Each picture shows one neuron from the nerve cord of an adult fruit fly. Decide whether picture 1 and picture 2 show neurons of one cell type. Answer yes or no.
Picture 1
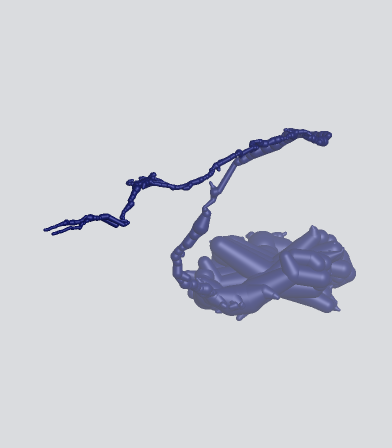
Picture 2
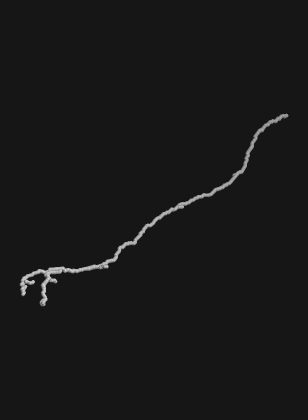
no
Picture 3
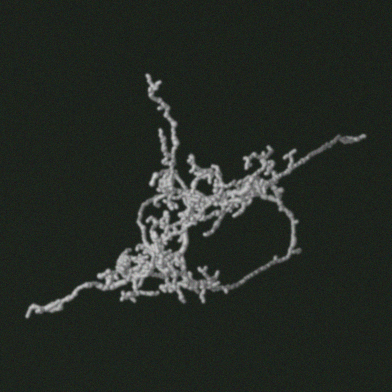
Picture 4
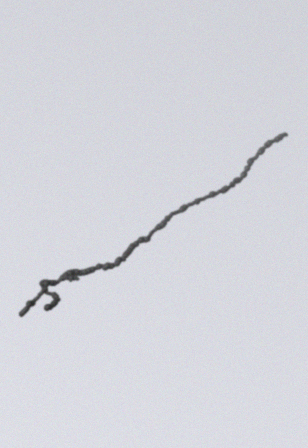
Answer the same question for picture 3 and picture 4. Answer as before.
no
